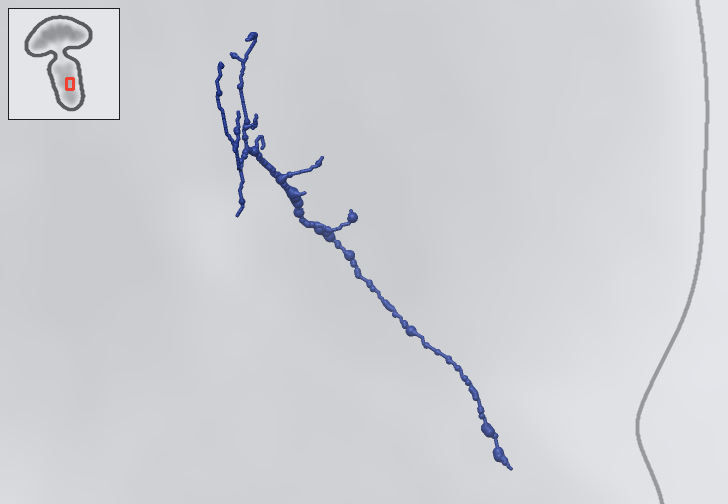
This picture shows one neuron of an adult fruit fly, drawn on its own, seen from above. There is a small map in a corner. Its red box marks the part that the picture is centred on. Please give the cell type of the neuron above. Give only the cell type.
LgLG3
